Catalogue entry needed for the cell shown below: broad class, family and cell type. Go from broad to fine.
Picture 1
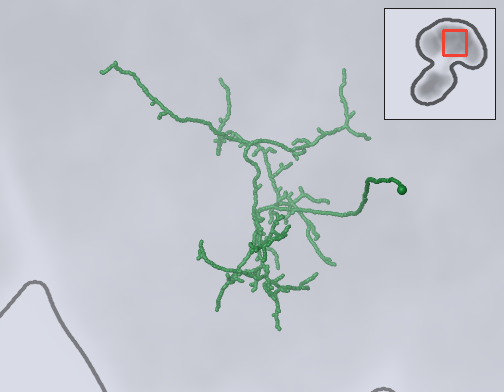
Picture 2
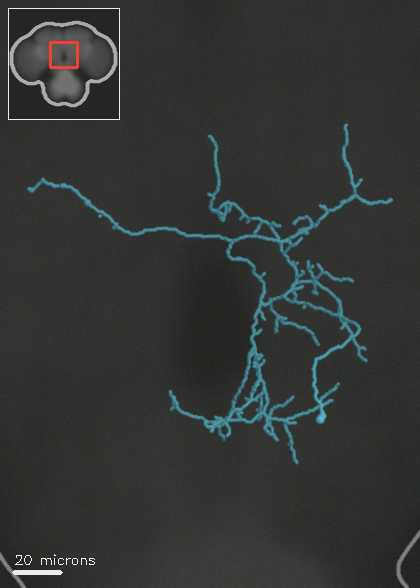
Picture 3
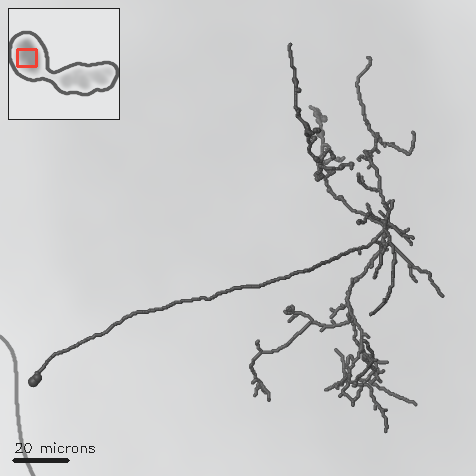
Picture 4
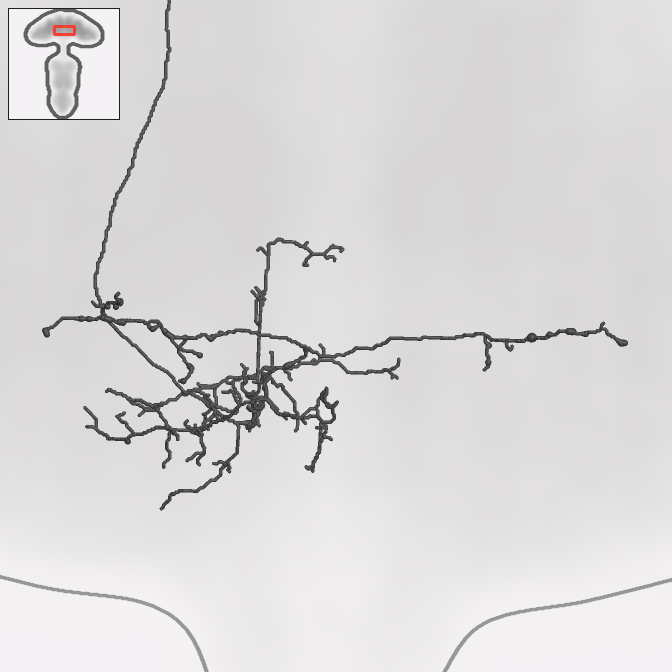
central-brain intrinsic neuron; hemilineage PSa1; PS097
